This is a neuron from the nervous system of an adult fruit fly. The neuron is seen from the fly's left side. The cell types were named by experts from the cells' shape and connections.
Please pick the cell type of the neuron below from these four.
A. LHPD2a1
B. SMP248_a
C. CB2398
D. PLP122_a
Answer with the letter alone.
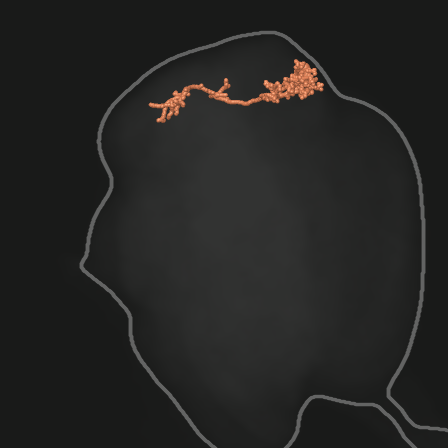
A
